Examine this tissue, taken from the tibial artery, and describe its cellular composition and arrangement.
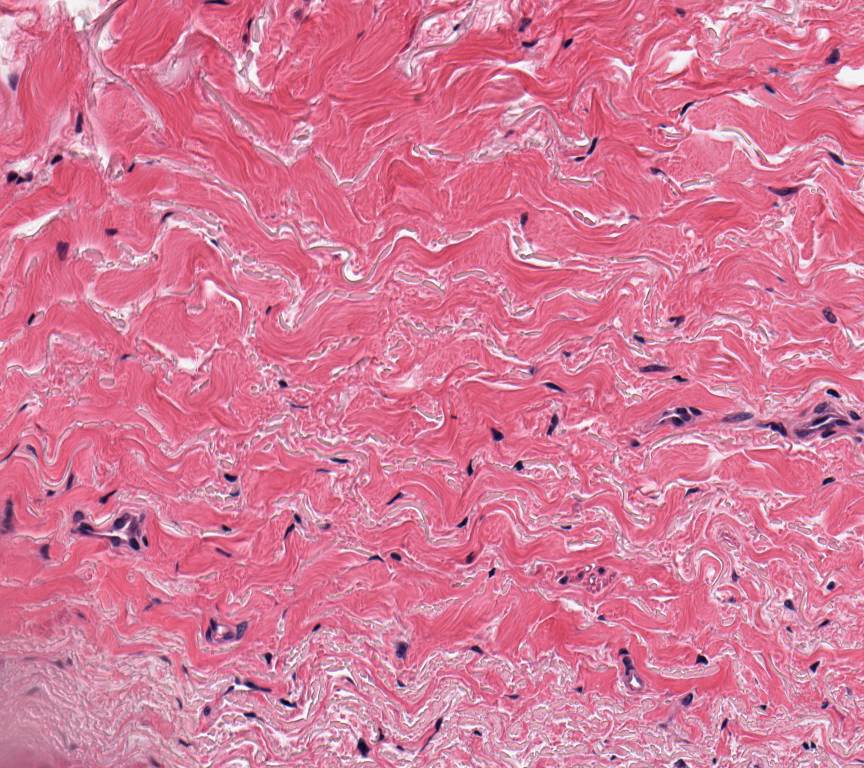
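Checking each point in turn: pink-staining collagen bundles fill the whole field, and epithelium is absent throughout. The bundles are wavy and interlace in varied directions. Cells are sparse, appearing as scattered small dark elongated nuclei between the bundles. Fat cells and glands: none present.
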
